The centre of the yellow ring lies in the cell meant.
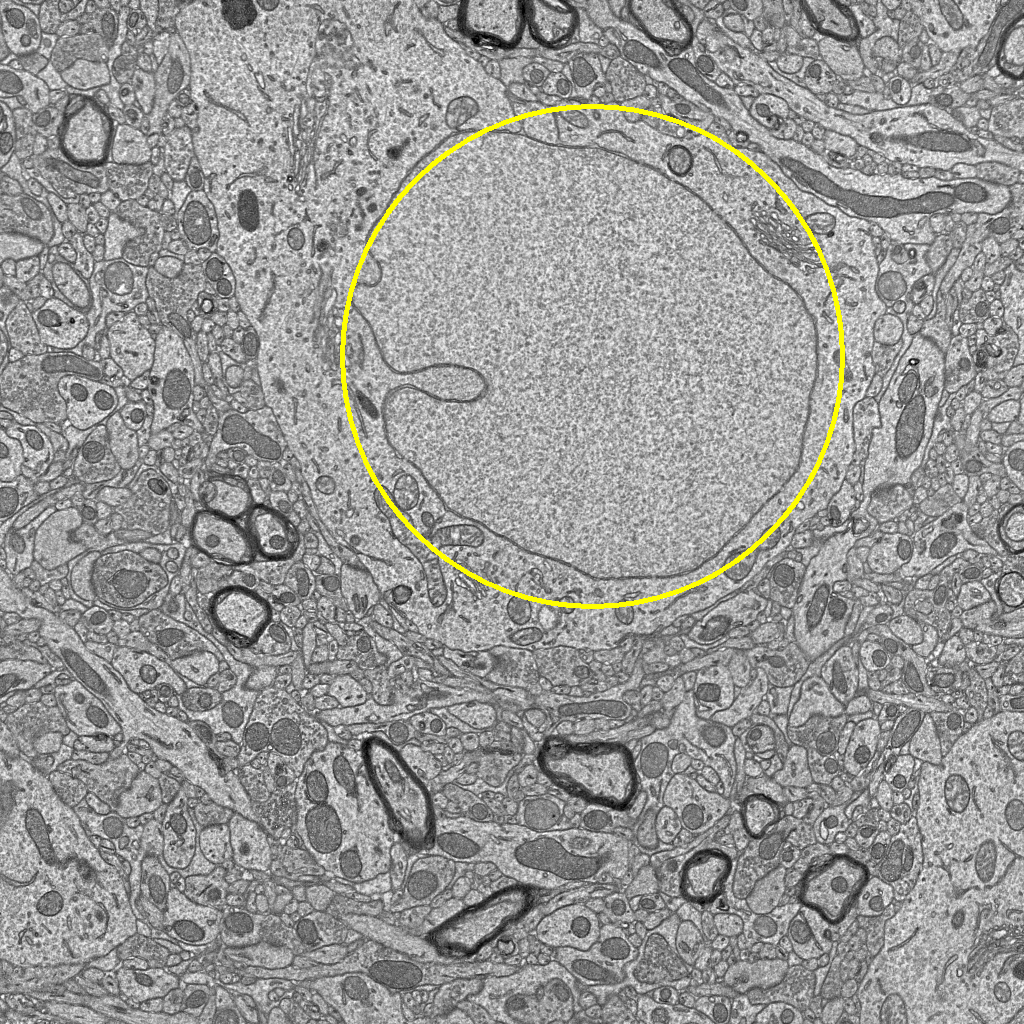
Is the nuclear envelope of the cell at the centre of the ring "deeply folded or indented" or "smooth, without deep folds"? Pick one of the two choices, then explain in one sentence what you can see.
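Deeply folded or indented. The nuclear envelope has one deep, narrow infolding on the left side.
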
